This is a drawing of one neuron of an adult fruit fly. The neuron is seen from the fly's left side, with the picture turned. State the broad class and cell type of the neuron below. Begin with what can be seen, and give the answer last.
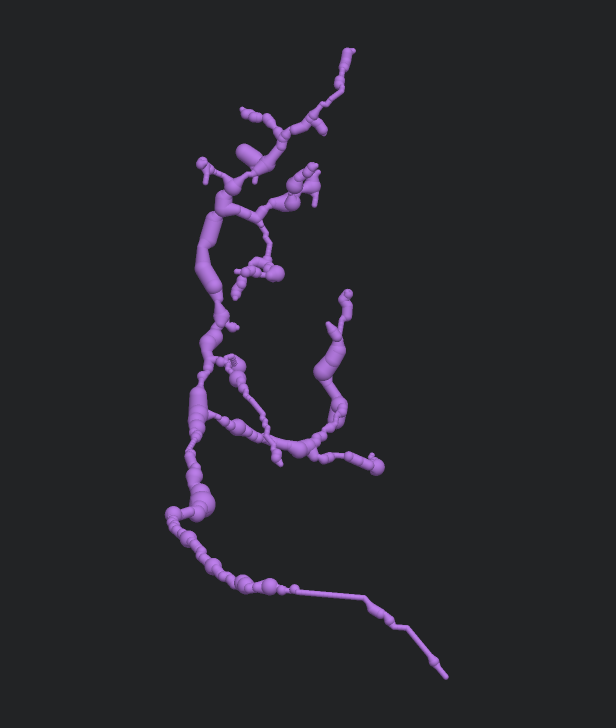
The drawing shows no cell body. As drawn here it is taller than it is wide. Its broad class is sensory neuron entering the nerve cord. The cell type is SNxx04.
